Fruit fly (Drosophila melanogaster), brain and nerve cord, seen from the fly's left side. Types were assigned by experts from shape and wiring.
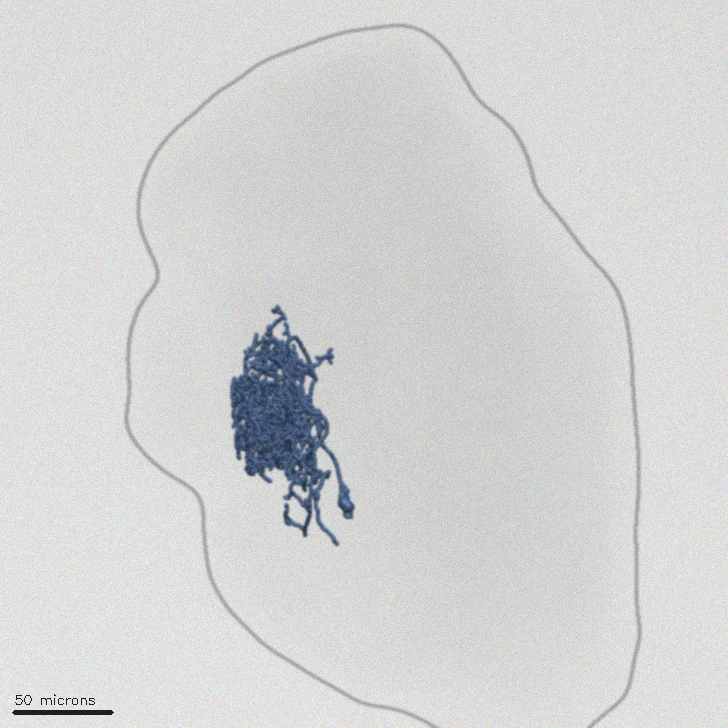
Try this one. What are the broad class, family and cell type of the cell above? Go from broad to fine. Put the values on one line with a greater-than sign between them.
central-brain intrinsic neuron > hemilineage VLPl&p2_lateral > AVLP102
